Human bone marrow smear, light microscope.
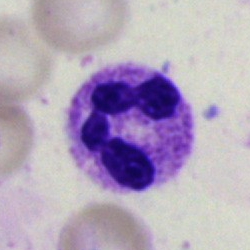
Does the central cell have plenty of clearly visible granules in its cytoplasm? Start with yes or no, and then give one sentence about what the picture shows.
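Yes. Fine lilac granules fill the cytoplasm.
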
